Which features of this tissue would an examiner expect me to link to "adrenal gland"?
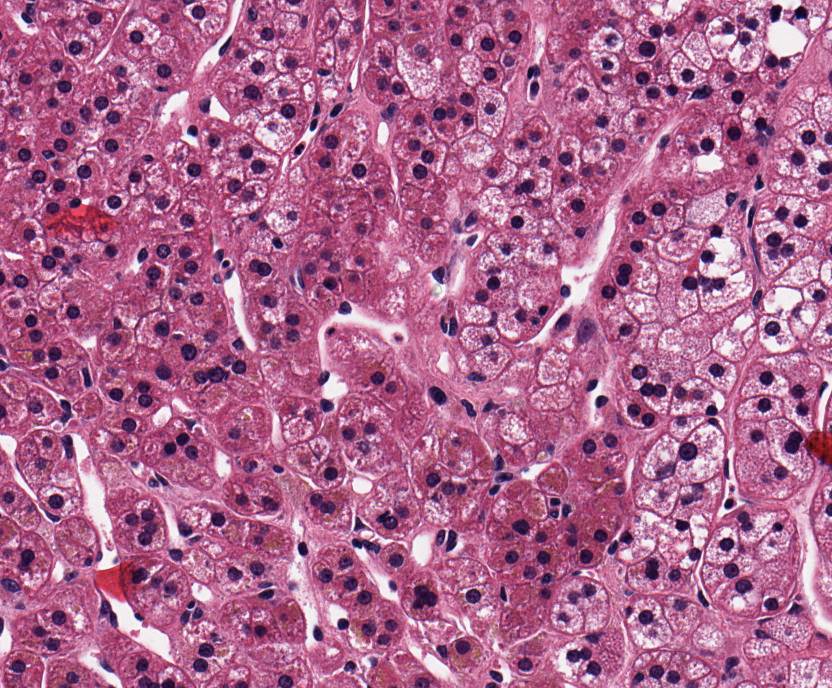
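The section is of adrenal gland. Its cells are polygonal, and most have a single small round dark nucleus placed centrally. Many cells, most numerous toward the right side, have pale, finely vacuolated, foamy cytoplasm. Others, mainly in the lower left and centre, have denser pink cytoplasm containing fine golden-brown pigment granules.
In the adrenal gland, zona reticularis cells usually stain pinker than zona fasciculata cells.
That agrees with the contrast here between the denser pink cells and the pale foamy ones. The cells form no glands or lumina of their own.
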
